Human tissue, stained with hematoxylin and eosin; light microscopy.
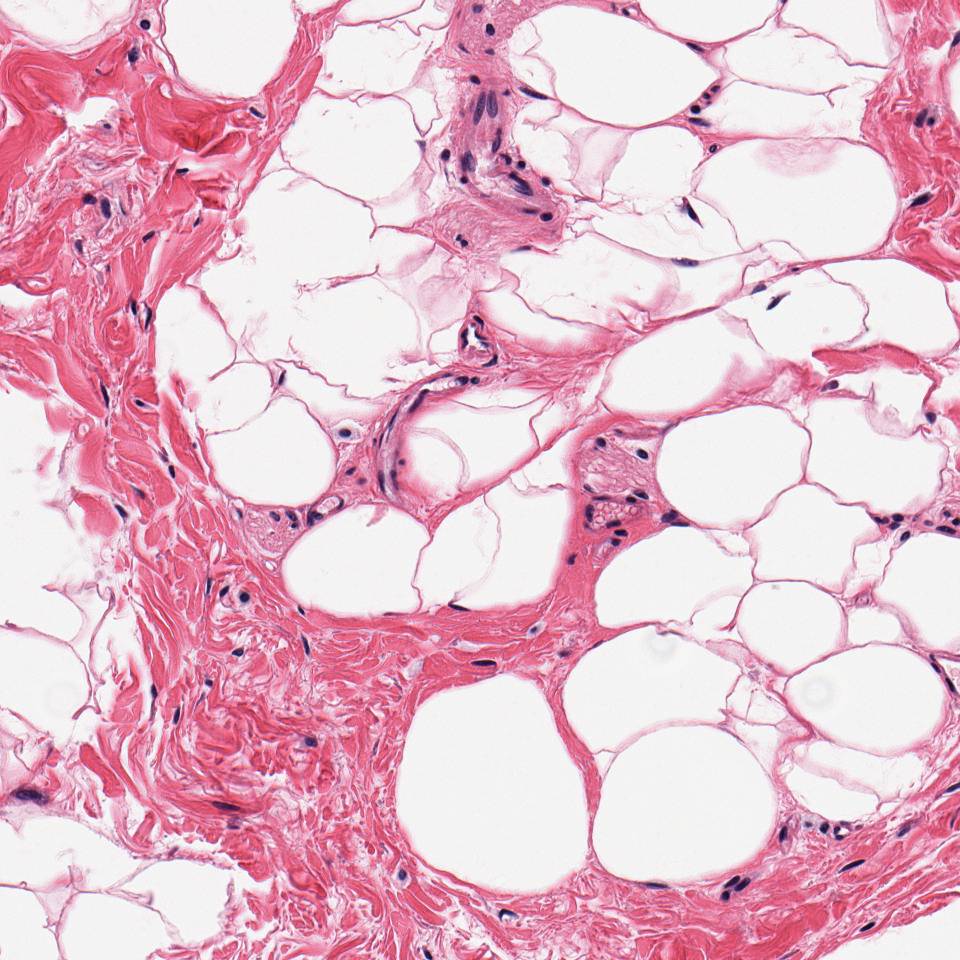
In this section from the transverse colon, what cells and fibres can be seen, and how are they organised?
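Bands of pink fibrous tissue, broadest along the left side and bottom, separate lobules of fat cells. Fat cell size varies noticeably across the field. Fat cell nuclei are small, dark and flattened against the cell edge. Nuclei in the fibrous septa are sparse and mostly spindle-shaped.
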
